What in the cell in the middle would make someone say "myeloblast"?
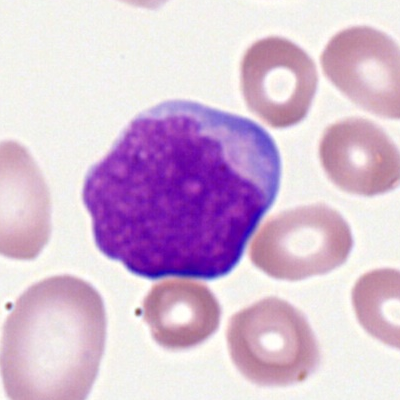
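Myeloblast: these features fit. Nucleus occupies most of the cell.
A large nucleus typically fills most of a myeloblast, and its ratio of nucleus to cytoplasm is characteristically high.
Cytoplasm limited to a narrow crescent at the upper right.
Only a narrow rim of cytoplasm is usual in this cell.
Chromatin finely stippled, not clumped into coarse blocks.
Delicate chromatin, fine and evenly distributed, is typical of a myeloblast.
Cytoplasm pale blue.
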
